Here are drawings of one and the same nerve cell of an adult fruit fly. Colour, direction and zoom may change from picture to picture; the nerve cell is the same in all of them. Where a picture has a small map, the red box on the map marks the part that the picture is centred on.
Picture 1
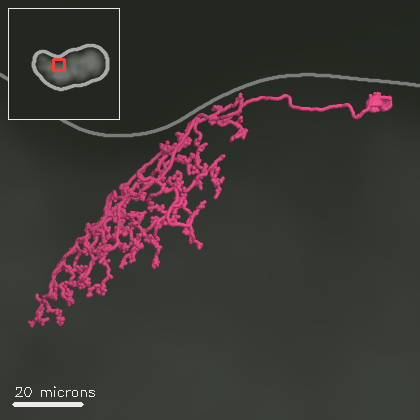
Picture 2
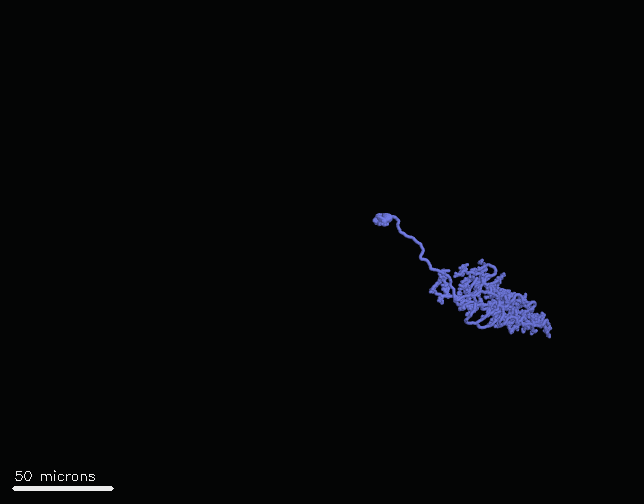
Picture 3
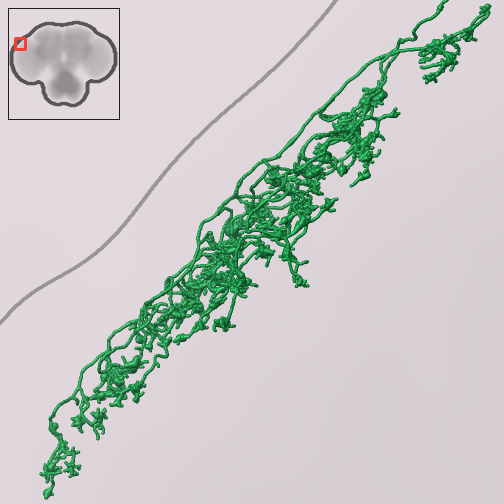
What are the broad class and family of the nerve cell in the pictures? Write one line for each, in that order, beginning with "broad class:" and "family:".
broad class: optic-lobe intrinsic neuron
family: Dm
